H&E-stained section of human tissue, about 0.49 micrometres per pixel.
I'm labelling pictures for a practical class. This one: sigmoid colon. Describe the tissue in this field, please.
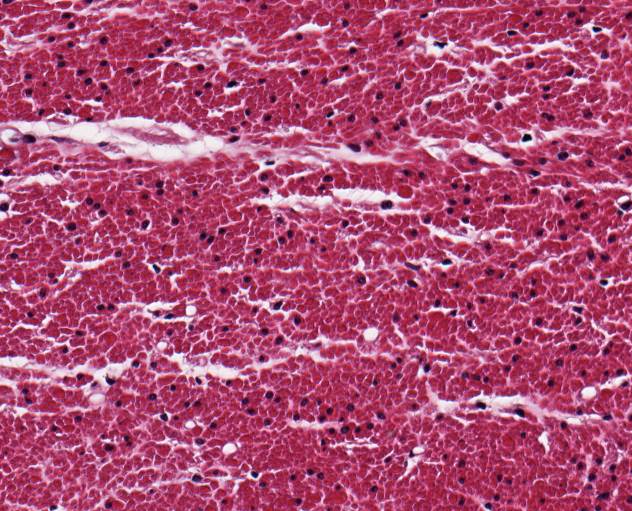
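First, densely packed small polygonal eosinophilic profiles fill the whole field, like fibres cut across. Second, small dark nuclei lie evenly scattered; only a minority of profiles contain one. Third, nuclei are mostly round, not elongated. Fourth, irregular pale clefts between profile groups run mainly horizontally.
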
